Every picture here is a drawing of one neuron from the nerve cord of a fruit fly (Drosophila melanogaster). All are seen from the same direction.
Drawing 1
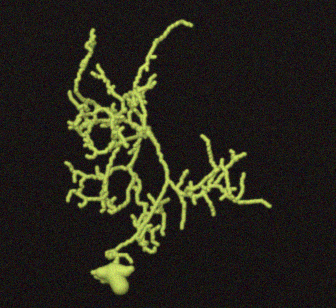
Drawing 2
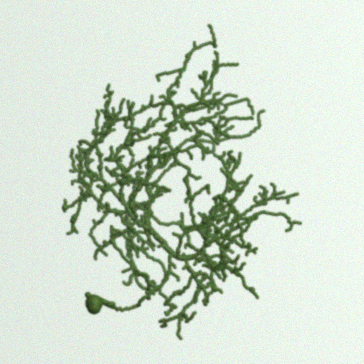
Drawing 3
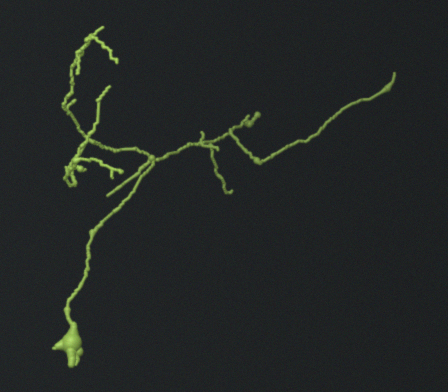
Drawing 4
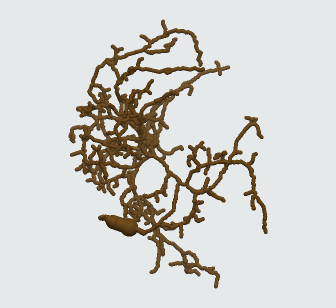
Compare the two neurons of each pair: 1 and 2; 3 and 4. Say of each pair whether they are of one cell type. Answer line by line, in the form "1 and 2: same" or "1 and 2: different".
1 and 2: same
3 and 4: different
